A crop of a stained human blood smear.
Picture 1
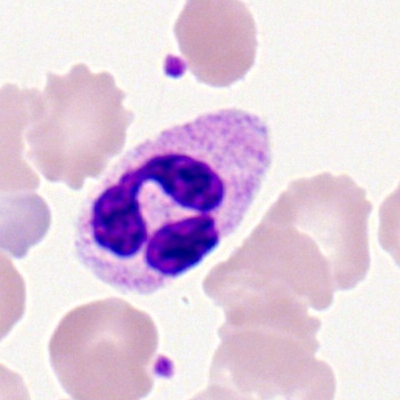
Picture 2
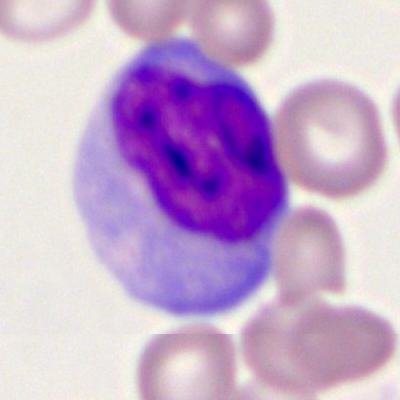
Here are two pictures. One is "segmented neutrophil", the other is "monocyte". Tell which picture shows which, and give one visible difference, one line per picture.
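The cell in picture 1 is a segmented neutrophil. Fine pinkish-lilac granules are scattered through the cytoplasm.
The cell in picture 2 is a monocyte. No distinct granules are seen in the cytoplasm.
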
